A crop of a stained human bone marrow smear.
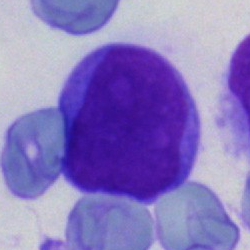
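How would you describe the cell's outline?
It is smooth and roughly round to oval.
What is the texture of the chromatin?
Fine and evenly spread, with no coarse dark clumps.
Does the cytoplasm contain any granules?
None are visible, and no vacuoles are seen either.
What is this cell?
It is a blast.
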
